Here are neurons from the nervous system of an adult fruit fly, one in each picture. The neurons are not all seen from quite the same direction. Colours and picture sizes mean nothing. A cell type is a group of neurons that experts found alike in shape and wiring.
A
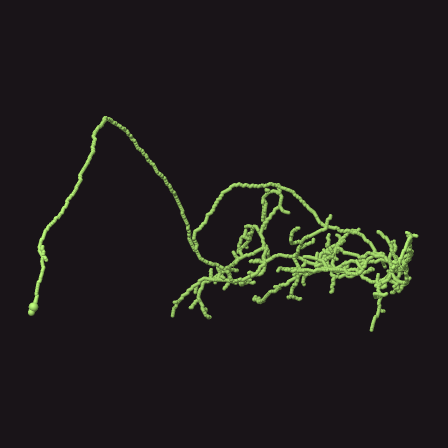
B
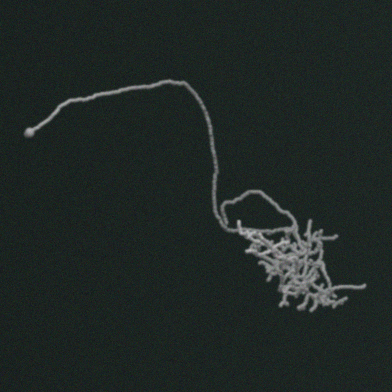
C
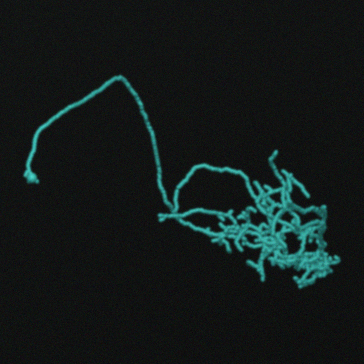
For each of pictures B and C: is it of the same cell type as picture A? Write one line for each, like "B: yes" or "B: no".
B: yes
C: yes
